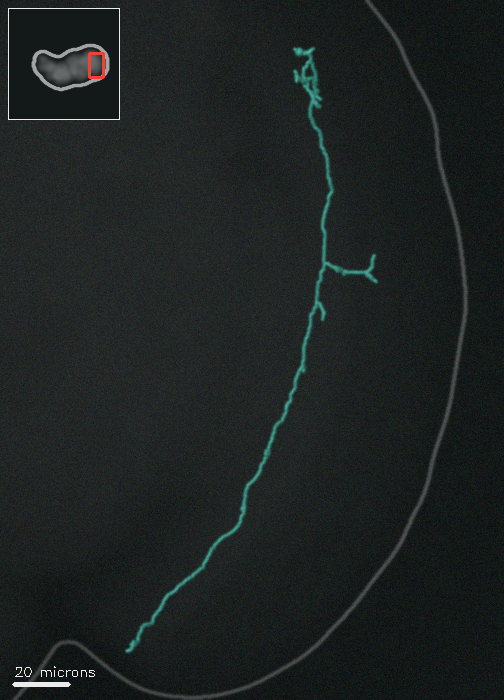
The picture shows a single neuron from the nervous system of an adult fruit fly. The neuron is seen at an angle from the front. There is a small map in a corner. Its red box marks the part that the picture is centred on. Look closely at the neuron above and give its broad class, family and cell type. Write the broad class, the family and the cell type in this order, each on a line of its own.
optic-lobe intrinsic neuron
Cm
Cm10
